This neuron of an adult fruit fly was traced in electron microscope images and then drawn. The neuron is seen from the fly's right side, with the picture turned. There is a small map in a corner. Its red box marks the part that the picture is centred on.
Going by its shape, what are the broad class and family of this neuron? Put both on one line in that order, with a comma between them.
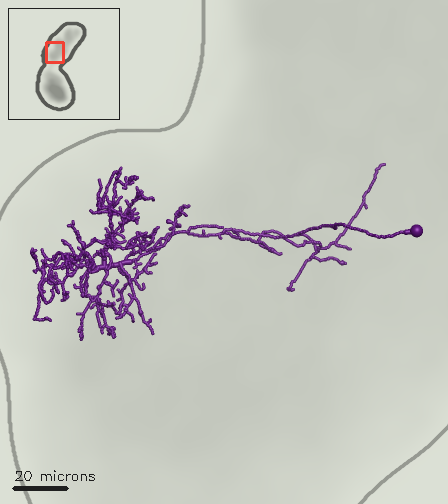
nerve-cord intrinsic neuron, hemilineage 23B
